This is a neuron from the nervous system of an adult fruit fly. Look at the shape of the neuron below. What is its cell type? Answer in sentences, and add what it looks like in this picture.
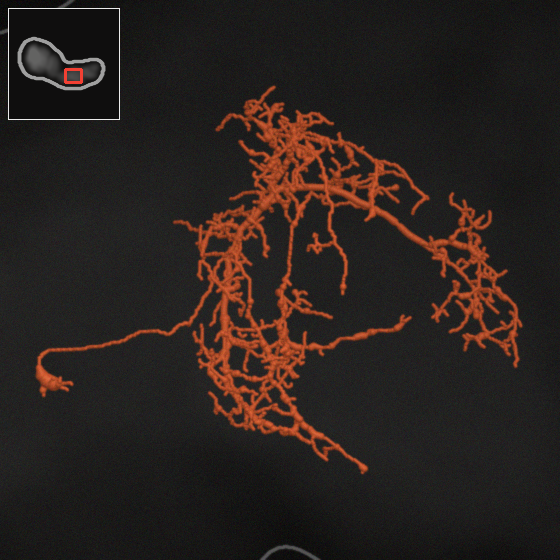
It is of cell type INXXX468. It is a nerve-cord intrinsic neuron. The picture shows more than a hundred branch ends. In this view it is wider than it is tall.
